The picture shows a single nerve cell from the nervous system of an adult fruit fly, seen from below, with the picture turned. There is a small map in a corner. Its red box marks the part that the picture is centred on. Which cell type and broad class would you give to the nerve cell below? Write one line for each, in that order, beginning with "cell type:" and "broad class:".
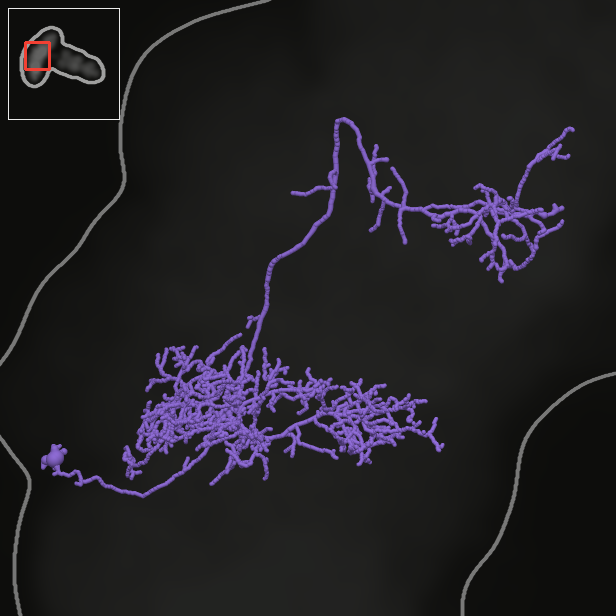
cell type: LAL074
broad class: central-brain intrinsic neuron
